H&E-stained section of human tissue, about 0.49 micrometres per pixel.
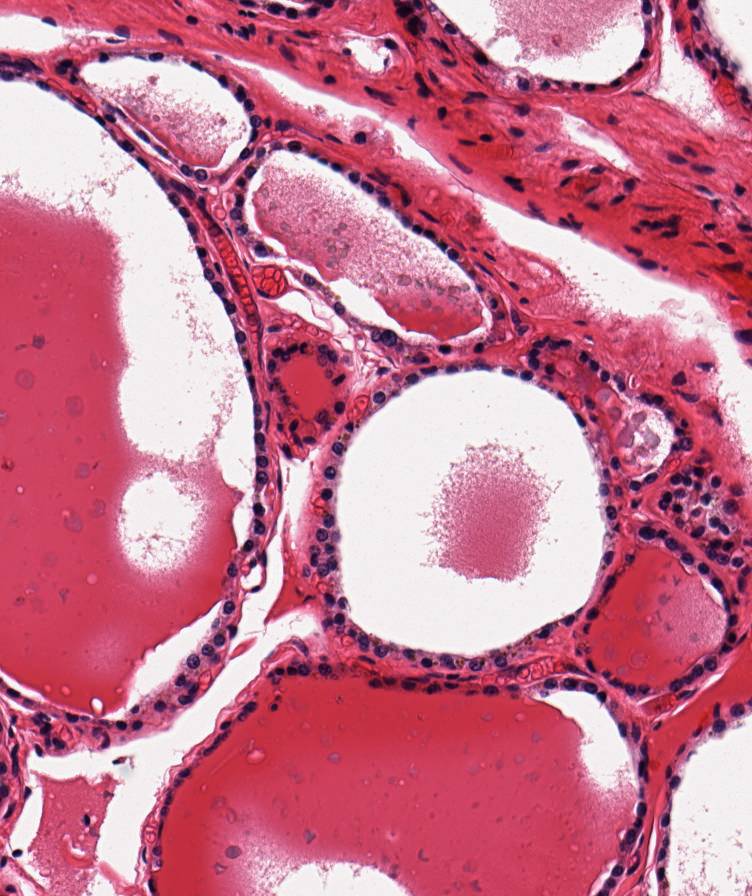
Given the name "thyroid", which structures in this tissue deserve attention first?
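First, the pattern: closed, rounded follicles of widely varying size, packed close together, fit the thyroid.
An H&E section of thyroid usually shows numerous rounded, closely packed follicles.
Second, the lining: each follicle here has a single layer of flattened to low cuboidal cells with small, round, darkly staining nuclei.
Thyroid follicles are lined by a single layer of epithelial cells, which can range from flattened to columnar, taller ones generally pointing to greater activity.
Third, the contents: most follicles are filled with homogeneous pink colloid.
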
